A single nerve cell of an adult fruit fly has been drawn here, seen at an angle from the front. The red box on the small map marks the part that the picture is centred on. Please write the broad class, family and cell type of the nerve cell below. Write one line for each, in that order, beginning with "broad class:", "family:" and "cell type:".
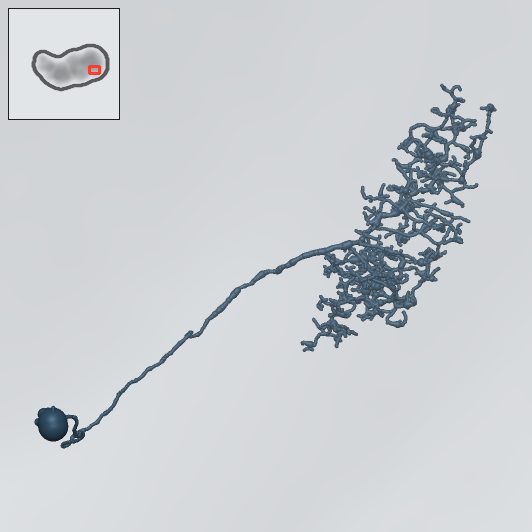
broad class: optic-lobe intrinsic neuron
family: Pm
cell type: Pm1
